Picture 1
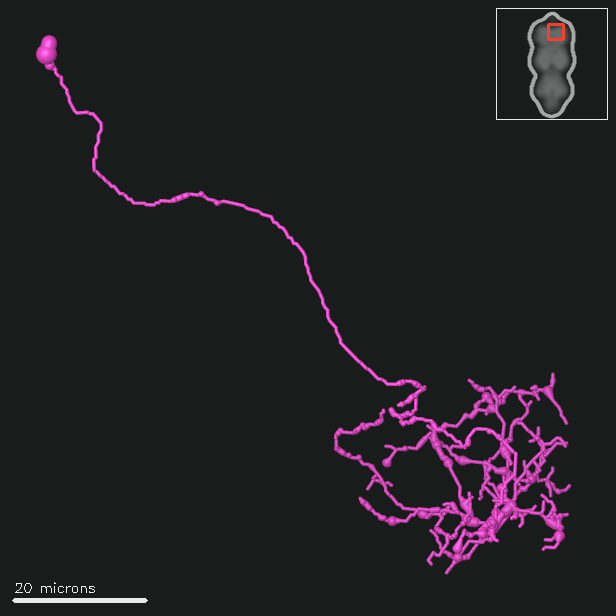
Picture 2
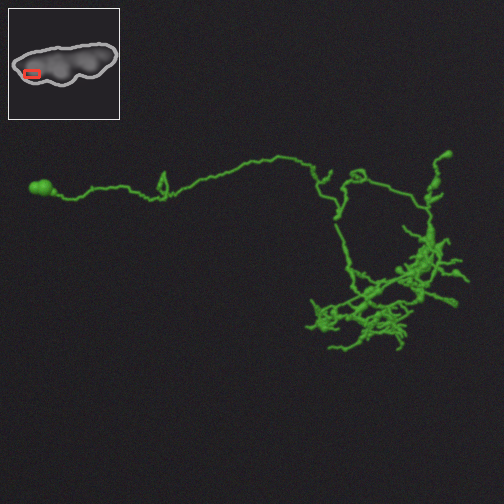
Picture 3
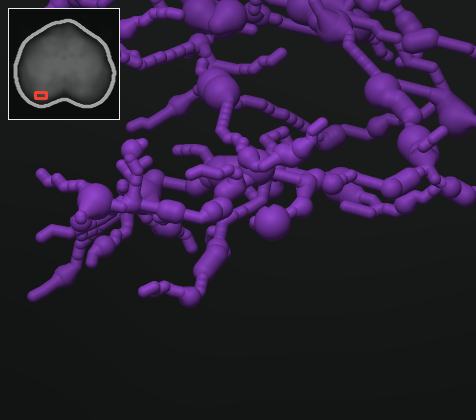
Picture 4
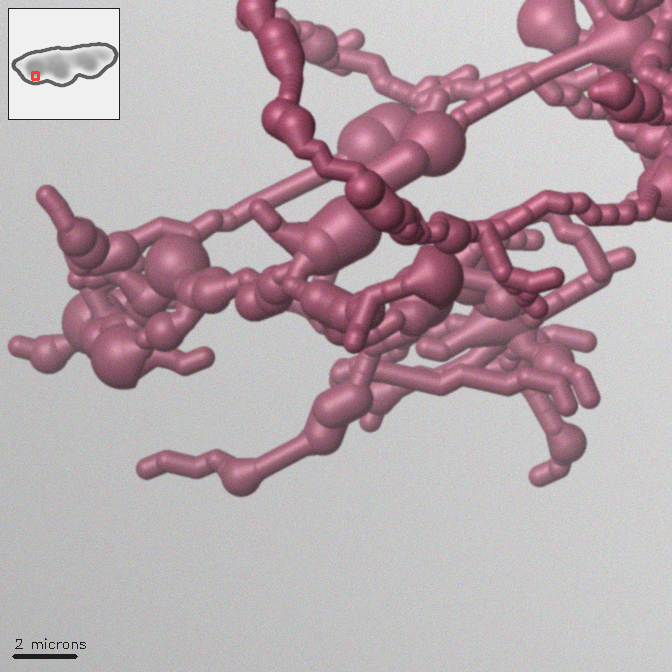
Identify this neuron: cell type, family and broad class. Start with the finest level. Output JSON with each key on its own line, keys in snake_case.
{
 "cell_type": "IN14A115",
 "family": "hemilineage 14A",
 "broad_class": "nerve-cord intrinsic neuron"
}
